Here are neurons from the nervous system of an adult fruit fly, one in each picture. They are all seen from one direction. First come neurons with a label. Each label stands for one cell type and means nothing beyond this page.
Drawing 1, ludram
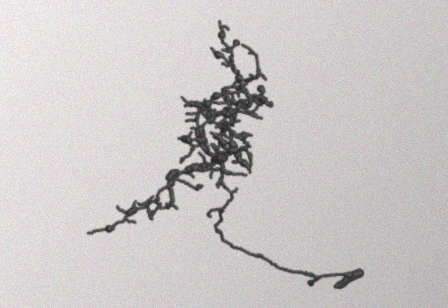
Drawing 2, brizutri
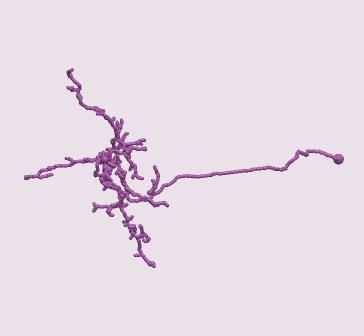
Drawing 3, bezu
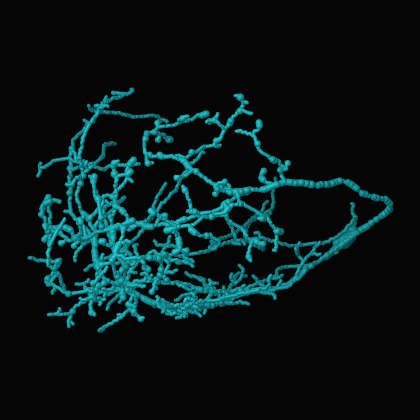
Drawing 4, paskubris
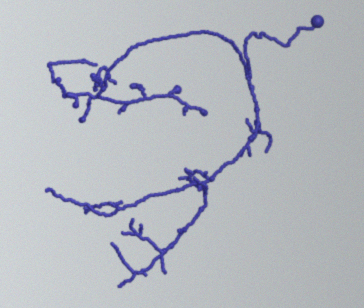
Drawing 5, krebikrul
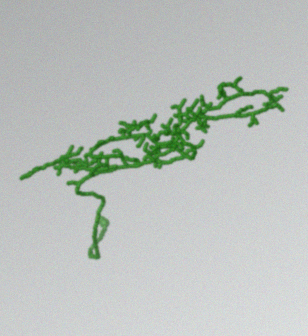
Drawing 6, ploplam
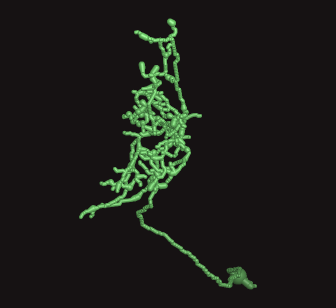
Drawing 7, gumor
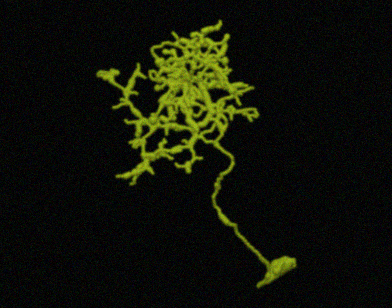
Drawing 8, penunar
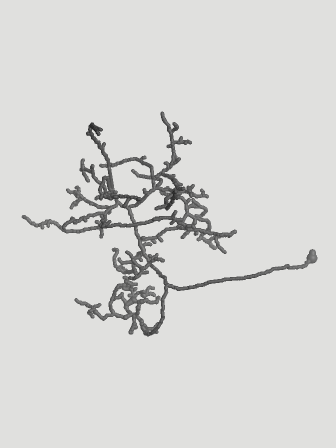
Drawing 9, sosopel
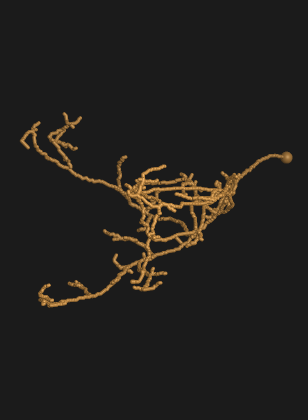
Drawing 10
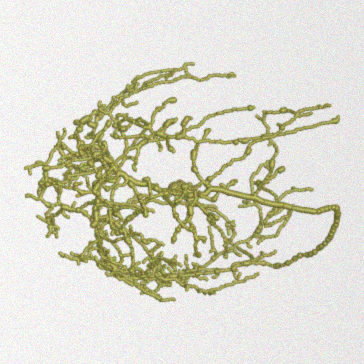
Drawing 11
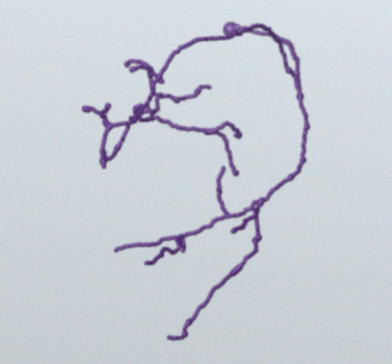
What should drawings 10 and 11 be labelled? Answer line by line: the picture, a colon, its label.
10: bezu
11: paskubris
